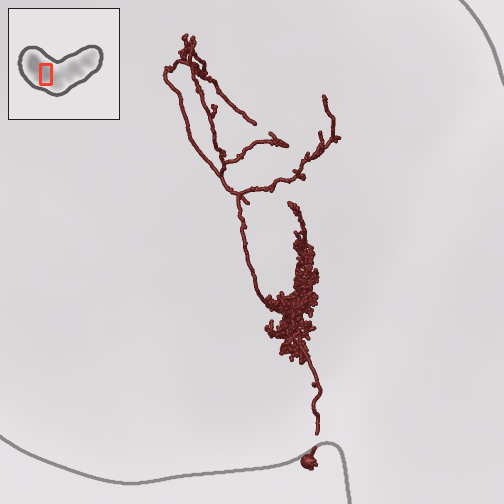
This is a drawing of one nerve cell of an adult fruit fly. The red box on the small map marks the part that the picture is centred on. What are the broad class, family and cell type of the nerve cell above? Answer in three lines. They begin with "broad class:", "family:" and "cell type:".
broad class: central-brain intrinsic neuron
family: hemilineage VLPl&p2_lateral
cell type: CB4116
